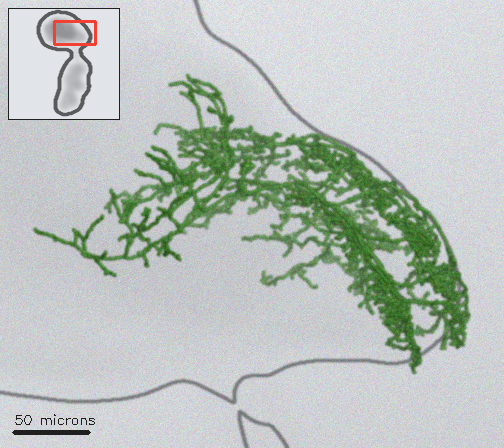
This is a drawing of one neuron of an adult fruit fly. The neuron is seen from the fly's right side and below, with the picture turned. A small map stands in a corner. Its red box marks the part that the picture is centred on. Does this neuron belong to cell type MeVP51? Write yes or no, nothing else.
yes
